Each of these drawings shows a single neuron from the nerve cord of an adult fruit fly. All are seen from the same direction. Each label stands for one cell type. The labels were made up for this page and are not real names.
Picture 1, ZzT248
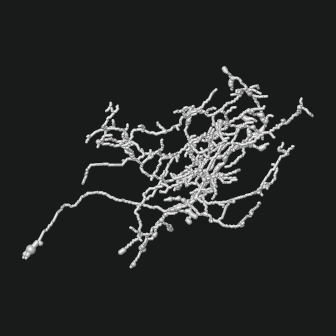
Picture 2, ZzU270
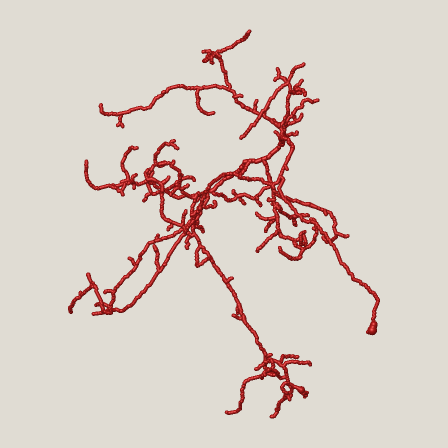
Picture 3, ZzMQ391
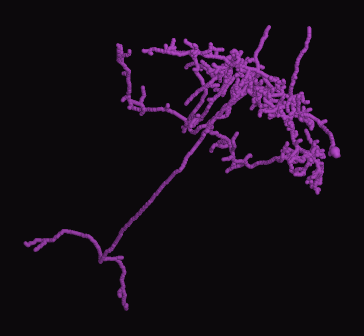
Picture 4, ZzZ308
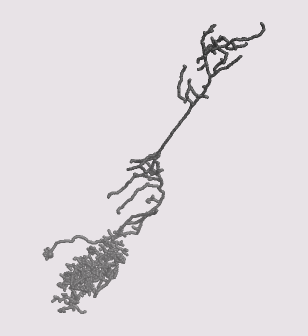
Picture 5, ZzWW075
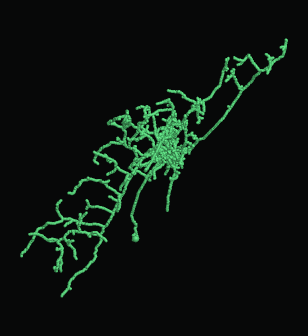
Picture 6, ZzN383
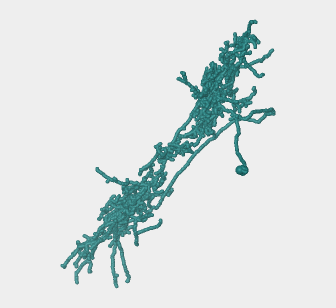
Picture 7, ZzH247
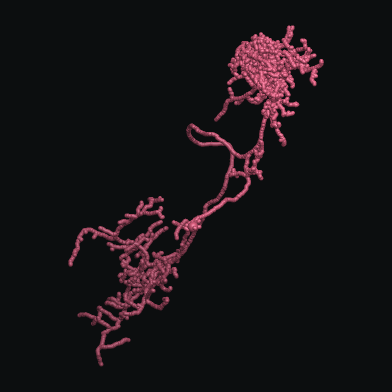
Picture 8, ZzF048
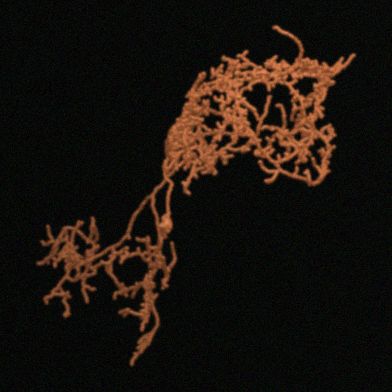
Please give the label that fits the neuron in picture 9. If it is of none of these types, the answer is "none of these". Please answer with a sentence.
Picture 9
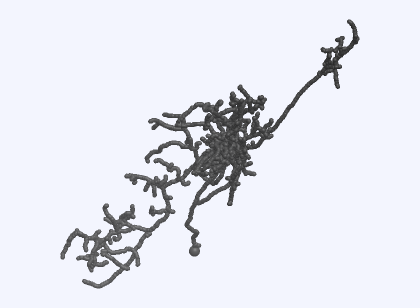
It belongs to ZzWW075.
